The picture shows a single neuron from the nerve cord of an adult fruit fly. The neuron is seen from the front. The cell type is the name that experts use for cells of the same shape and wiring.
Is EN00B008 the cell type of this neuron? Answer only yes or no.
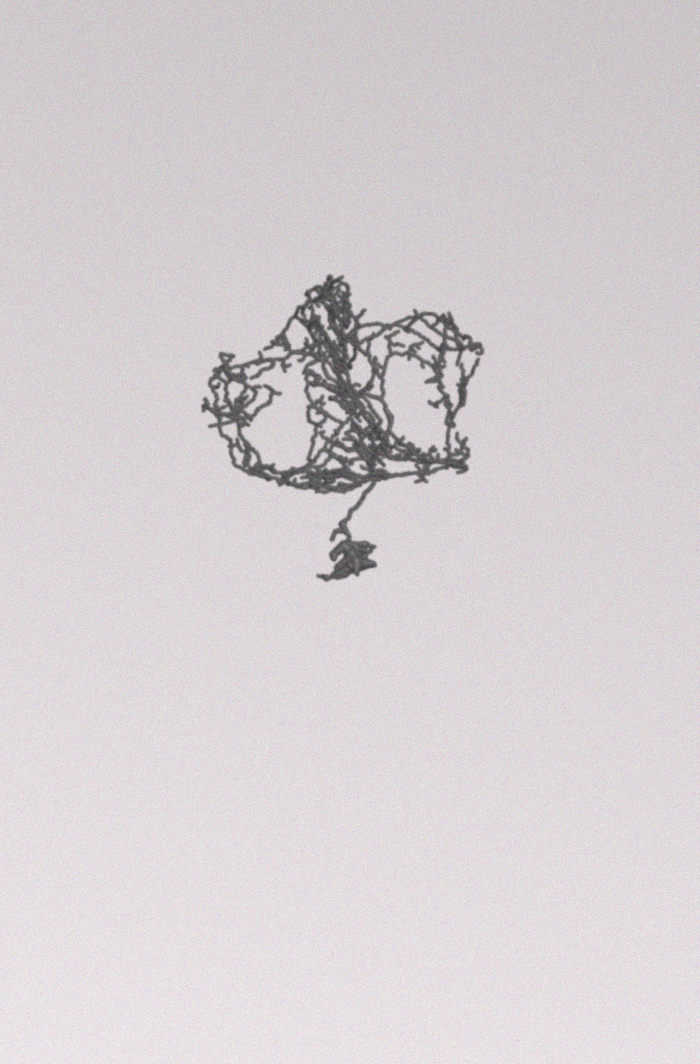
no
